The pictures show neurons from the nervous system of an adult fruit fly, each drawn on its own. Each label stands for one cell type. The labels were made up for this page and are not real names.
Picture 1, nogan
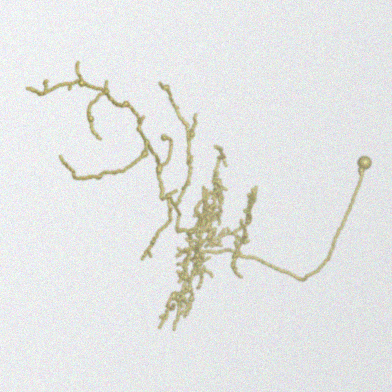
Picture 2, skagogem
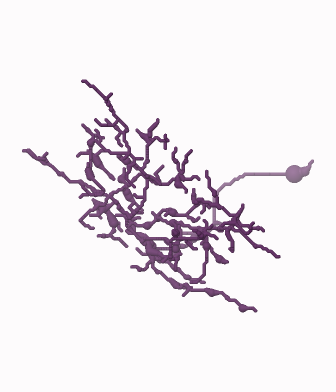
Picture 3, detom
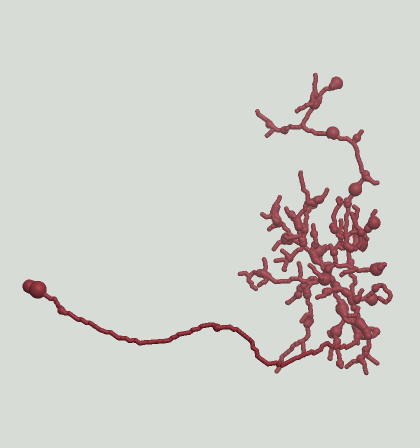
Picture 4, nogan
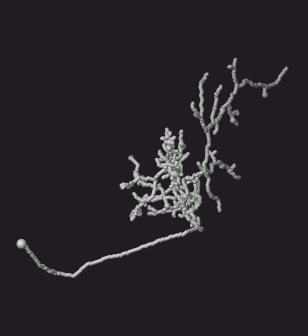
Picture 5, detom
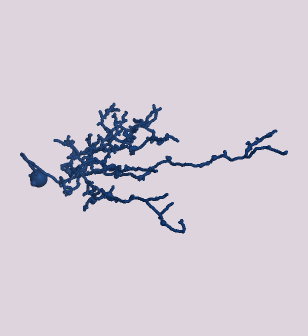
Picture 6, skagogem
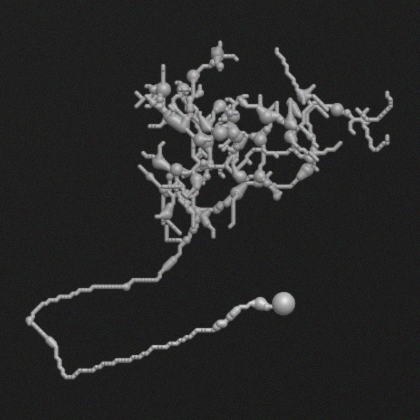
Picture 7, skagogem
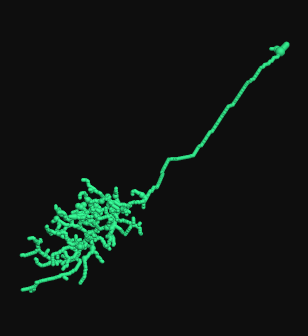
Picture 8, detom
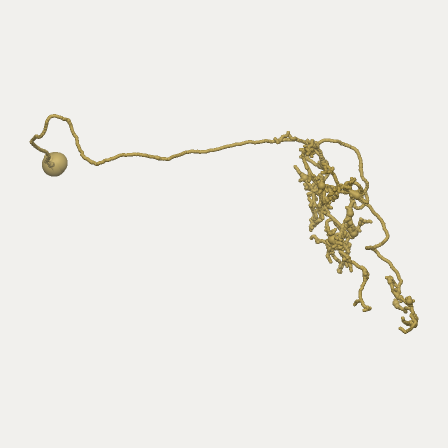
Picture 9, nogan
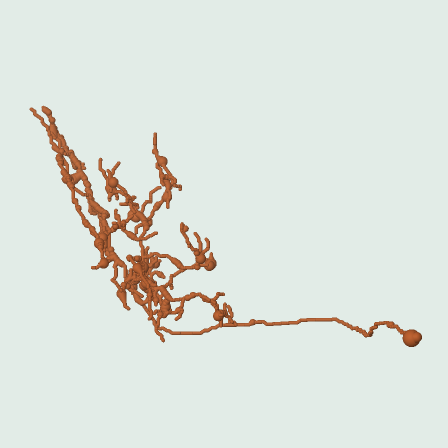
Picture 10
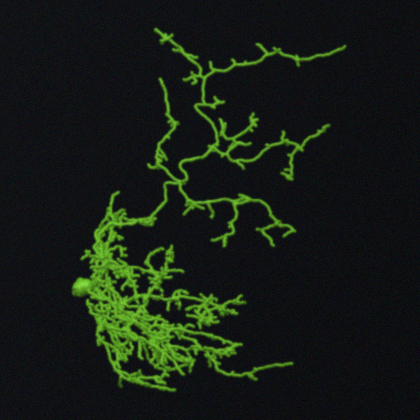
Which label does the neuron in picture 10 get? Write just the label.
nogan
